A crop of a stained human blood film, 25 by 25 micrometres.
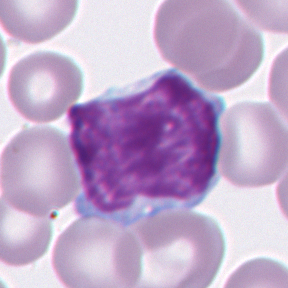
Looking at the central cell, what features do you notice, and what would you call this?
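The outline of the cell is angular and irregular, not round. Nearly the whole cell is filled by the nucleus, which forms a single unlobed mass. The cytoplasm shows no visible granules. The cell is a typical lymphocyte.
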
